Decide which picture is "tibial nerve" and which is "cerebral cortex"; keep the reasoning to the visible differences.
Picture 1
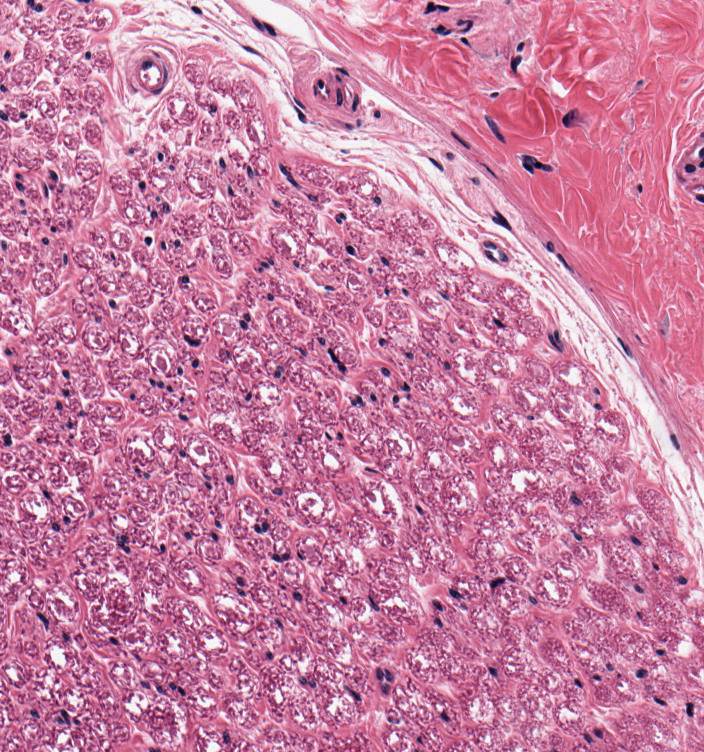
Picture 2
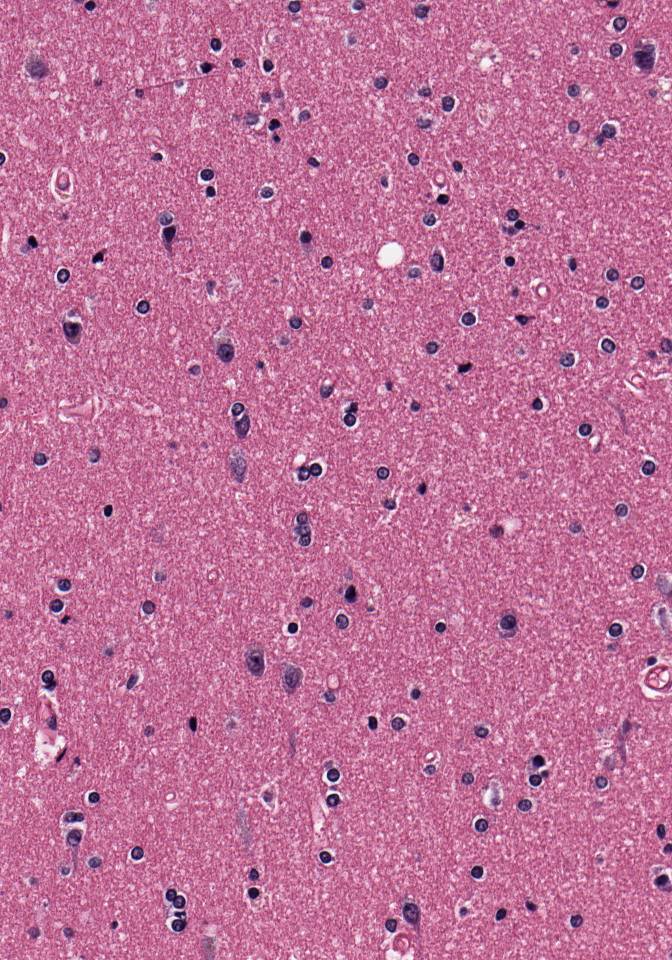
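Picture 1: tibial nerve. Picture 2: cerebral cortex. Tibial nerve: large tightly packed region of small round profiles fills lower left, bounded by a smoothly curved edge from top centre to lower right. Thin sheath of pale layered tissue with flattened, elongated nuclei follows the curved upper right edge. Small dark, elongated nuclei sparse between the round profiles. Dense, deeply pink, wavy collagen in upper right corner outside the sheath. Cerebral cortex: uniform, finely granular pink neuropil throughout; no organized units such as glands or lobules. Small, round, dark nuclei scattered fairly evenly, many with a clear perinuclear halo, occasionally in pairs or groups of two to three.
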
